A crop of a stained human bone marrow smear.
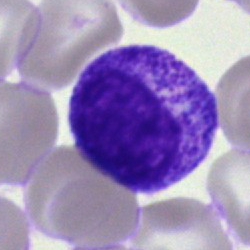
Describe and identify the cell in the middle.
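The cell surface shows a coarse, speckled texture, with a paler, mottled area in the upper right part. No distinct pale rim of cytoplasm is seen around the dark staining, and no clear vacuoles are visible. The cell is a myelocyte.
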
